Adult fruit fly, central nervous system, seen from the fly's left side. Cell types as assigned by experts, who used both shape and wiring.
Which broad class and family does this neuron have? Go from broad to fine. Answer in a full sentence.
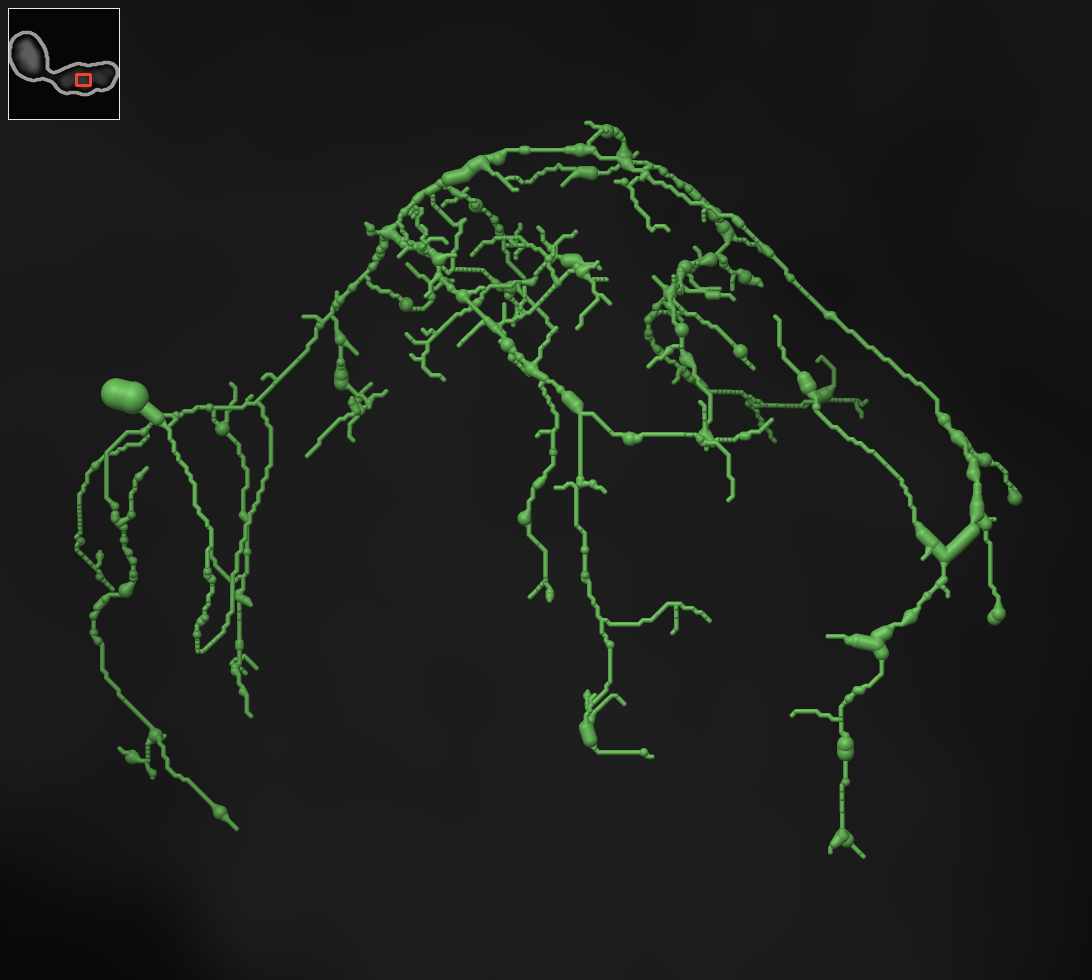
A nerve-cord intrinsic neuron of hemilineage 08A.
